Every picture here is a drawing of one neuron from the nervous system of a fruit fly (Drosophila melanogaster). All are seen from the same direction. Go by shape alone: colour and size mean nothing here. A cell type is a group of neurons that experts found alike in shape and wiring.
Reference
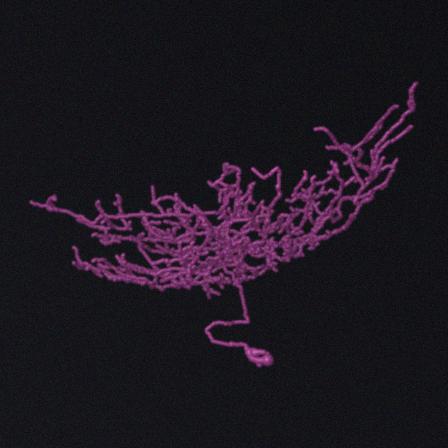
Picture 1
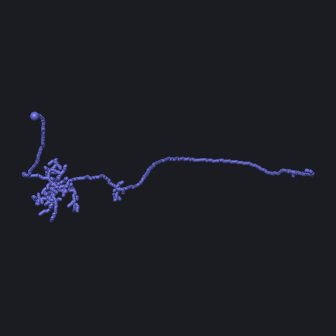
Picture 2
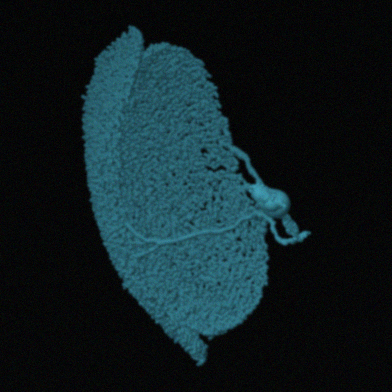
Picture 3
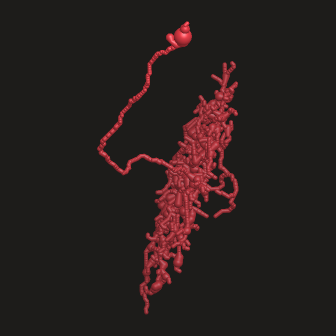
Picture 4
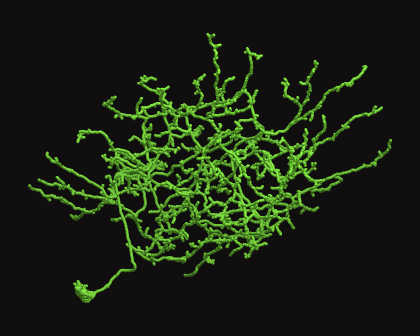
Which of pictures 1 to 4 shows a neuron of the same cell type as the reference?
4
